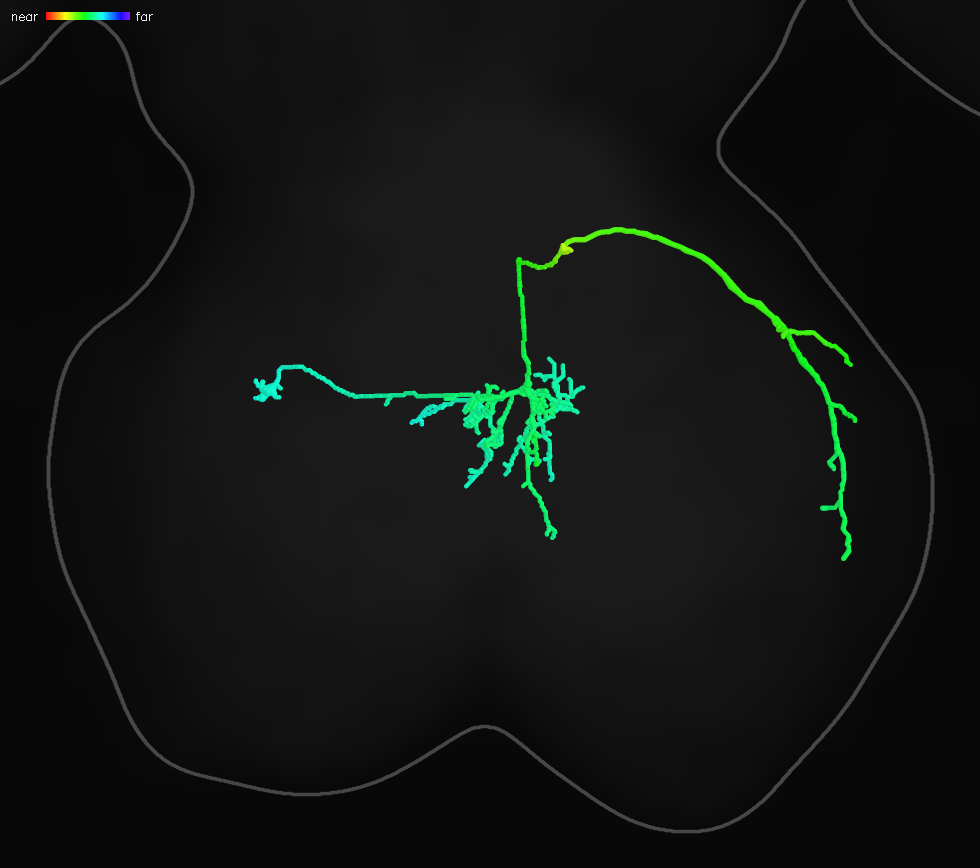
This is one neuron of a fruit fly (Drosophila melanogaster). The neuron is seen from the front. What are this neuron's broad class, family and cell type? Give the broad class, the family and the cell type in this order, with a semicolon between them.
nerve-cord intrinsic neuron; hemilineage 18B; IN18B038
